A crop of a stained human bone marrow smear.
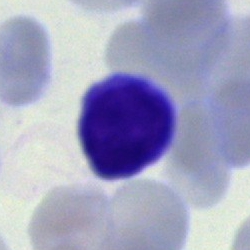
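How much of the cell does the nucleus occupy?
Nearly all of it.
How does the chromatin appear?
Dense, and dark purple throughout.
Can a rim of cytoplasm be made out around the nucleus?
No distinct rim is visible.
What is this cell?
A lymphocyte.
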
